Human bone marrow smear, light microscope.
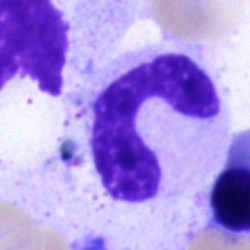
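Band neutrophil, central cell. Nucleus bent into a C shape, opening to the right. Curved nucleus of fairly even width, not pinched into separate lobes. Chromatin condensed, deep purple. No nucleoli seen.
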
